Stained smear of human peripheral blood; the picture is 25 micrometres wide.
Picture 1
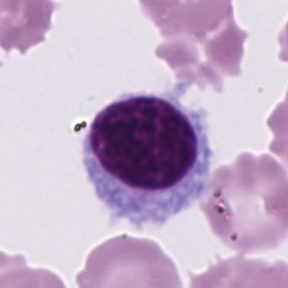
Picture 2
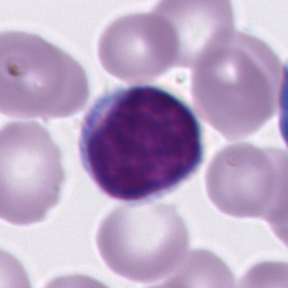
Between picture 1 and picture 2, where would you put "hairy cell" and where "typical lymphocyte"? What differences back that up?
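In picture 2 lies the typical lymphocyte; picture 1 holds the hairy cell. The hairy cell measures about 12 micrometres across, against about 11 micrometres for the typical lymphocyte.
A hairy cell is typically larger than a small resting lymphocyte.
In the hairy cell the nucleus, about 9 by 8 micrometres, is oval without indentation or lobes, lies toward the top of the cell and fills about 60% of its area; in the typical lymphocyte the nucleus, about 10 by 9 micrometres, fills about 80%.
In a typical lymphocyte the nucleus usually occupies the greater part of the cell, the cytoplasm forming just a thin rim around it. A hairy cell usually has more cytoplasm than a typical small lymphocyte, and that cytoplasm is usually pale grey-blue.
The cytoplasm is pale blue in both; no granules are seen in the typical lymphocyte, and neither distinct pink-purple granules nor vacuoles in the hairy cell.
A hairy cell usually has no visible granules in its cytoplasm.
The outlines differ: the hairy cell's edge is ragged, with fine fringed irregularities, and a small dark refractile speck lies at its left edge, whereas the typical lymphocyte is round and smooth, with red cells around it on all sides. The lymphocyte's chromatin is dark purple and coarsely clumped, with no visible nucleoli.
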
